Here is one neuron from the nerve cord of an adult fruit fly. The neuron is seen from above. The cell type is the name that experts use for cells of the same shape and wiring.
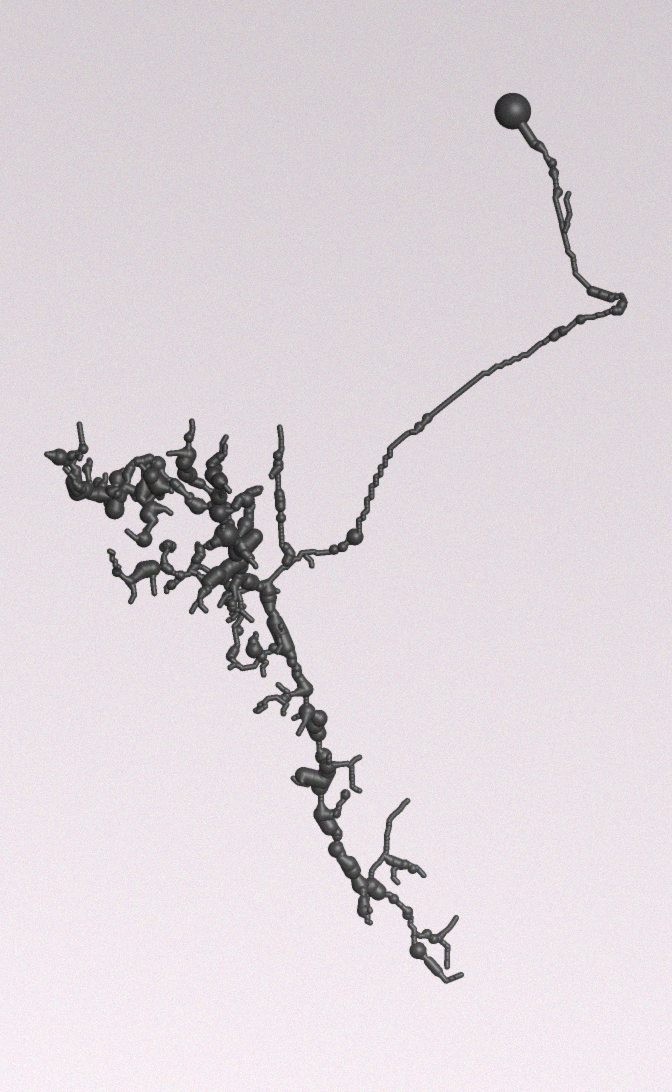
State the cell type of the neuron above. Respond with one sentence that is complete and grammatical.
The cell type that this neuron has is IN09A039.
